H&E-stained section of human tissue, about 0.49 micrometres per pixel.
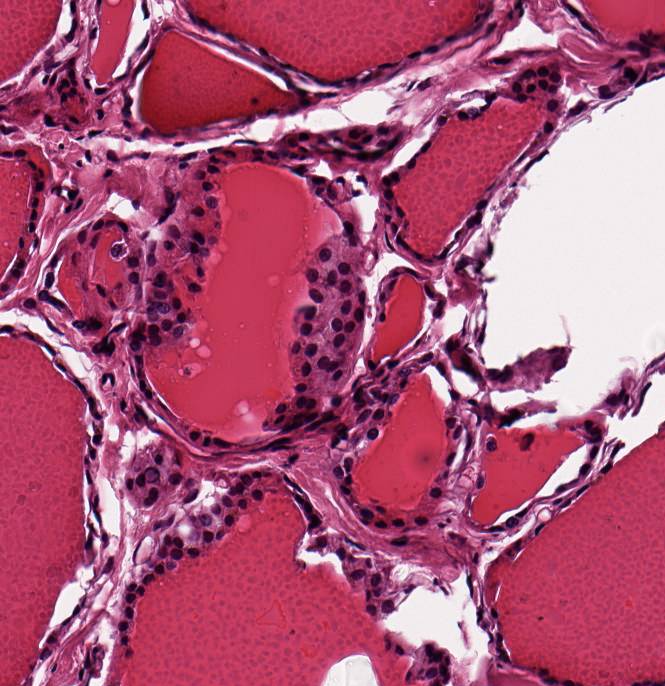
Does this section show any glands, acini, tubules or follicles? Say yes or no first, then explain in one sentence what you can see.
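Yes. The follicle lumina are filled with homogeneous deep pink colloid.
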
